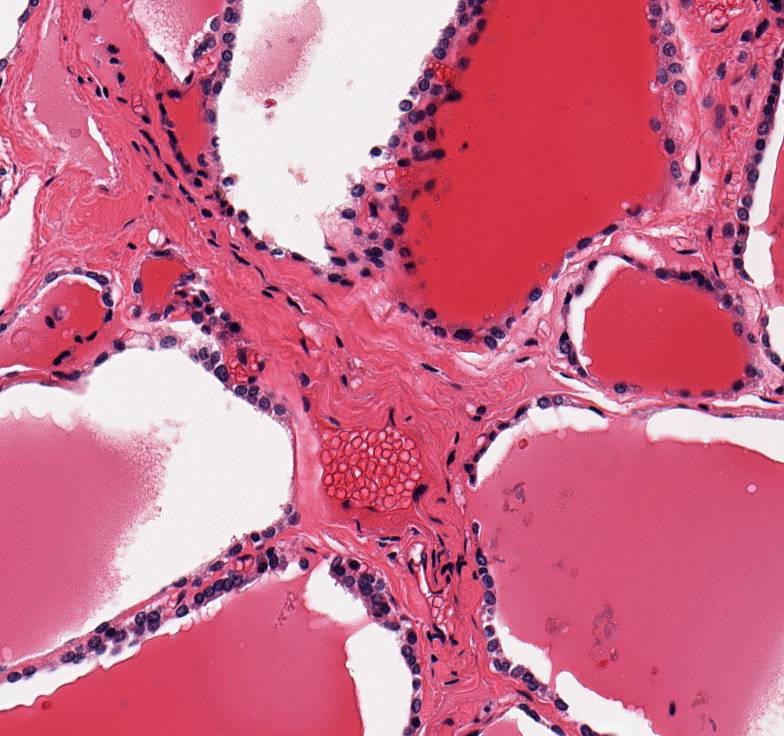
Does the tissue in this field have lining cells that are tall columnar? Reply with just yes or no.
No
